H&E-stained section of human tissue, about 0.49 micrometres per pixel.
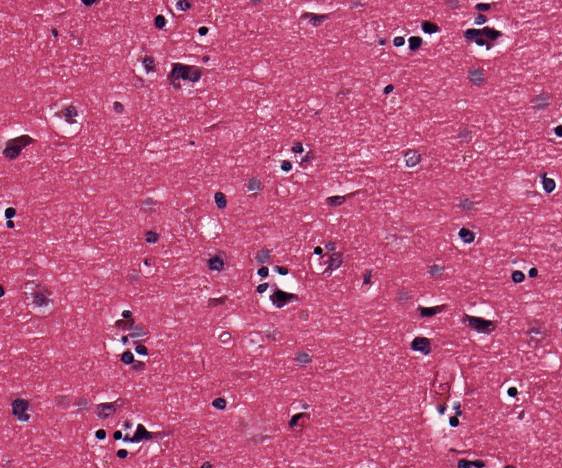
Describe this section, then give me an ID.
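A continuous pink, finely fibrillary neuropil fills the field, with cells scattered singly through it. Cells are spread fairly evenly, without layers or bands. A few larger cells with angular, irregular outlines lie among the small round nuclei. Some larger cells, at the centre and lower left, are closely ringed by two to four small dark nuclei. The tissue is cerebral cortex.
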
